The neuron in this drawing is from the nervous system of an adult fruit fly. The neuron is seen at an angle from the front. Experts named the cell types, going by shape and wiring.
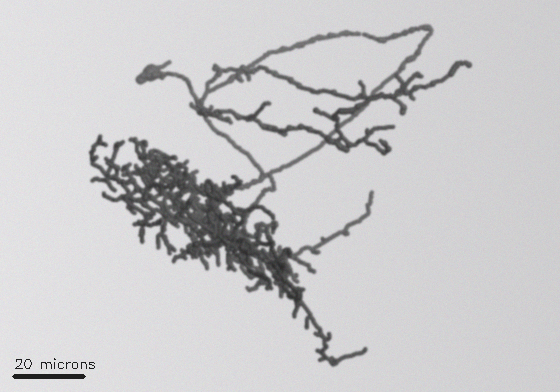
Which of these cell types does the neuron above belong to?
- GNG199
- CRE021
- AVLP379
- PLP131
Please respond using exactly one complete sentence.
This neuron is a member of the GNG199 cell type.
